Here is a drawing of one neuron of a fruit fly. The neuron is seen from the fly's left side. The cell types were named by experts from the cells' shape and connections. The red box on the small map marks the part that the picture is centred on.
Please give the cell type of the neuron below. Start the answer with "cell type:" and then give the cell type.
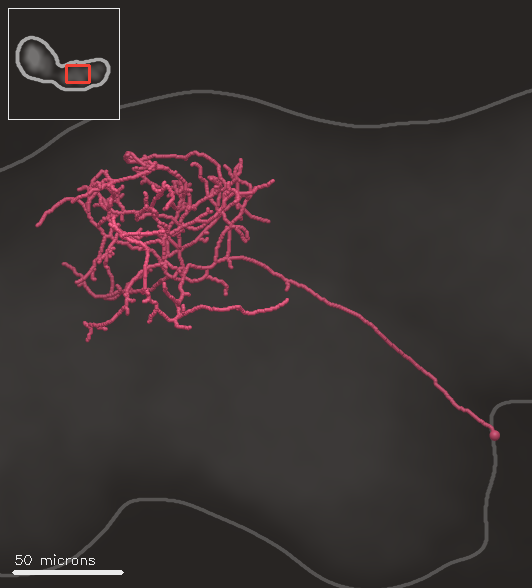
cell type: IN12A052_b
